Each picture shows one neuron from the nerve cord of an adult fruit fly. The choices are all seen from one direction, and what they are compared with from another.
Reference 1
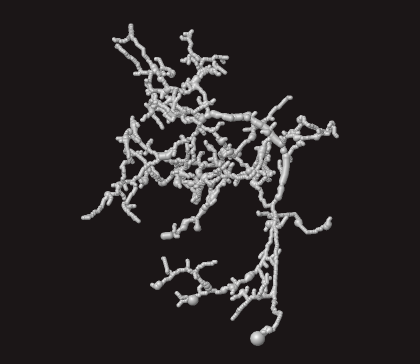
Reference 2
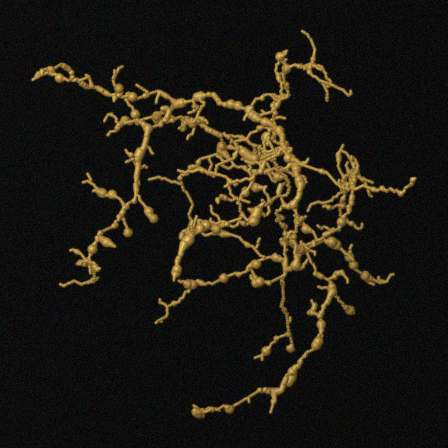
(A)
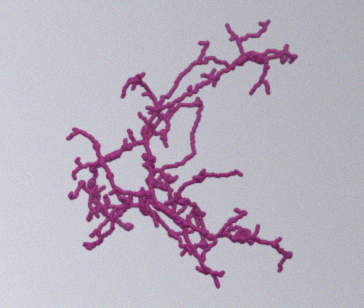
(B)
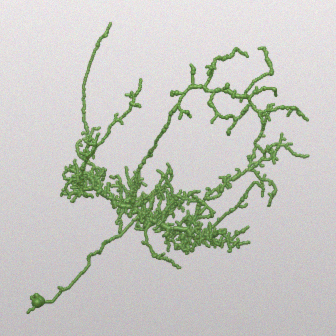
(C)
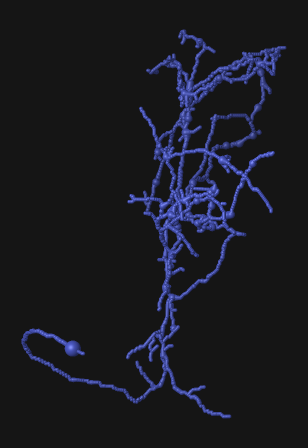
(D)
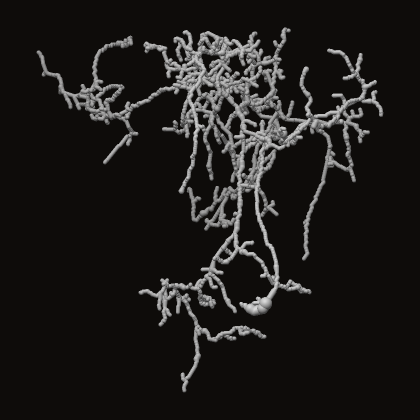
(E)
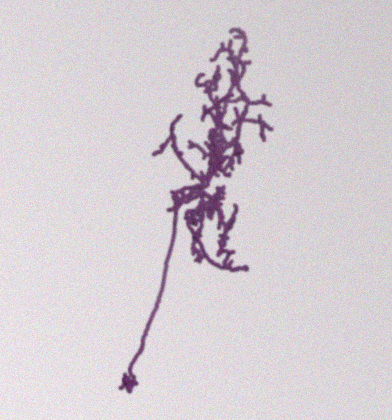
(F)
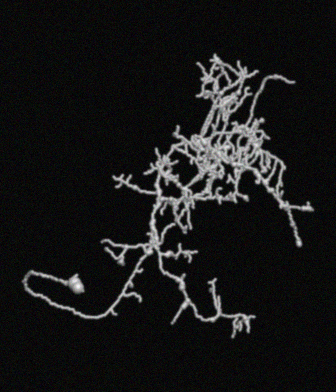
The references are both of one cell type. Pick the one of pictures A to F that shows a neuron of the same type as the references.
Picture F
